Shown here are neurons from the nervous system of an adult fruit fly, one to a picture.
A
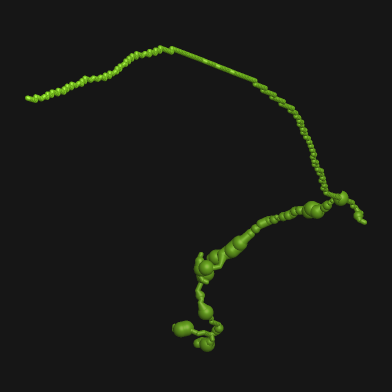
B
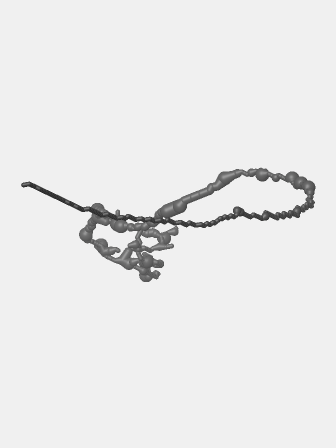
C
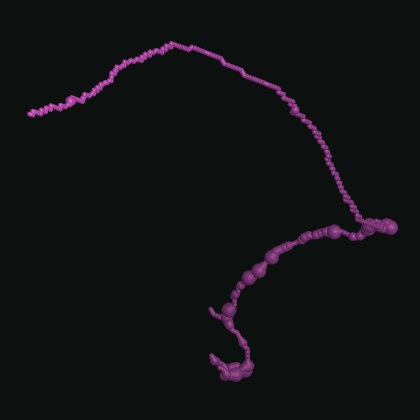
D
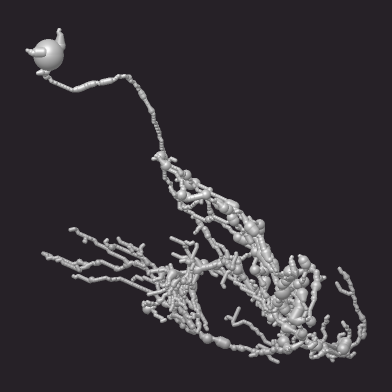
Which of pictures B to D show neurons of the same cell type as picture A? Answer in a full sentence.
Picture C is of the same cell type.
